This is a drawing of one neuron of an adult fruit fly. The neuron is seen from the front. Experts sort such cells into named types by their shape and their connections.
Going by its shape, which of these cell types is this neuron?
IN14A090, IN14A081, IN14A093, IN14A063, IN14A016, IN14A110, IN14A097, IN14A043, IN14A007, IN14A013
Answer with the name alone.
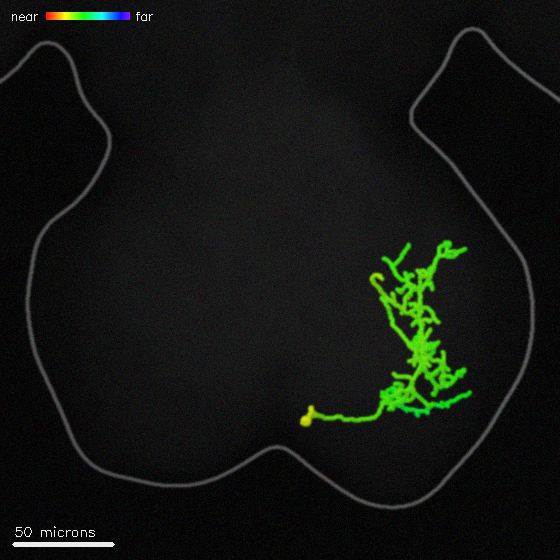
IN14A043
